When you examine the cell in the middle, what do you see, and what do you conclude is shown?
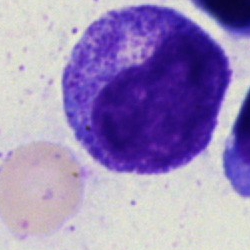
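Round in outline, the cell has a slightly uneven edge. The nucleus lies off-centre toward the lower right, while the cytoplasm forms a broad crescent on the upper-left side. Many fine purple granules are scattered through that cytoplasm. The cell is a promyelocyte.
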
